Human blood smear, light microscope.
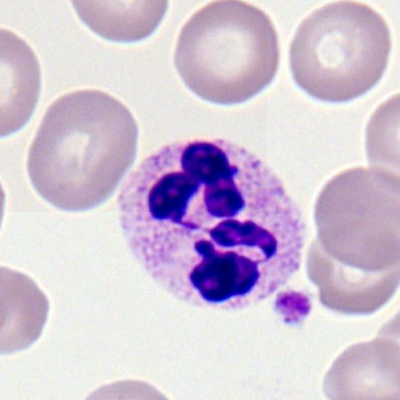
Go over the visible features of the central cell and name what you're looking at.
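Several separate lobes make up the nucleus, some joined by thin strands. Chromatin dense, dark purple. Cytoplasm with many fine, small pinkish-purple granules. Segmented neutrophil.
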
